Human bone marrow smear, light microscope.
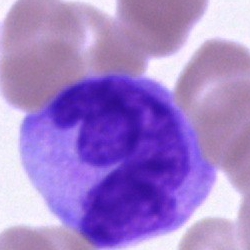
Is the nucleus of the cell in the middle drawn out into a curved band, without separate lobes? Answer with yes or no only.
Yes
